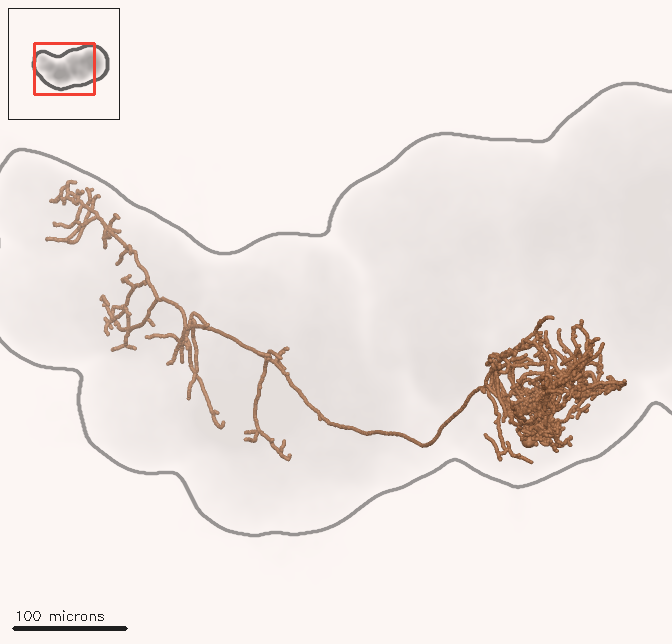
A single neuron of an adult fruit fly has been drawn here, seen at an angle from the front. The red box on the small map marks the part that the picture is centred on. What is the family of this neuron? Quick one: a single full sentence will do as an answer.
The neuron is listed under family DNg.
